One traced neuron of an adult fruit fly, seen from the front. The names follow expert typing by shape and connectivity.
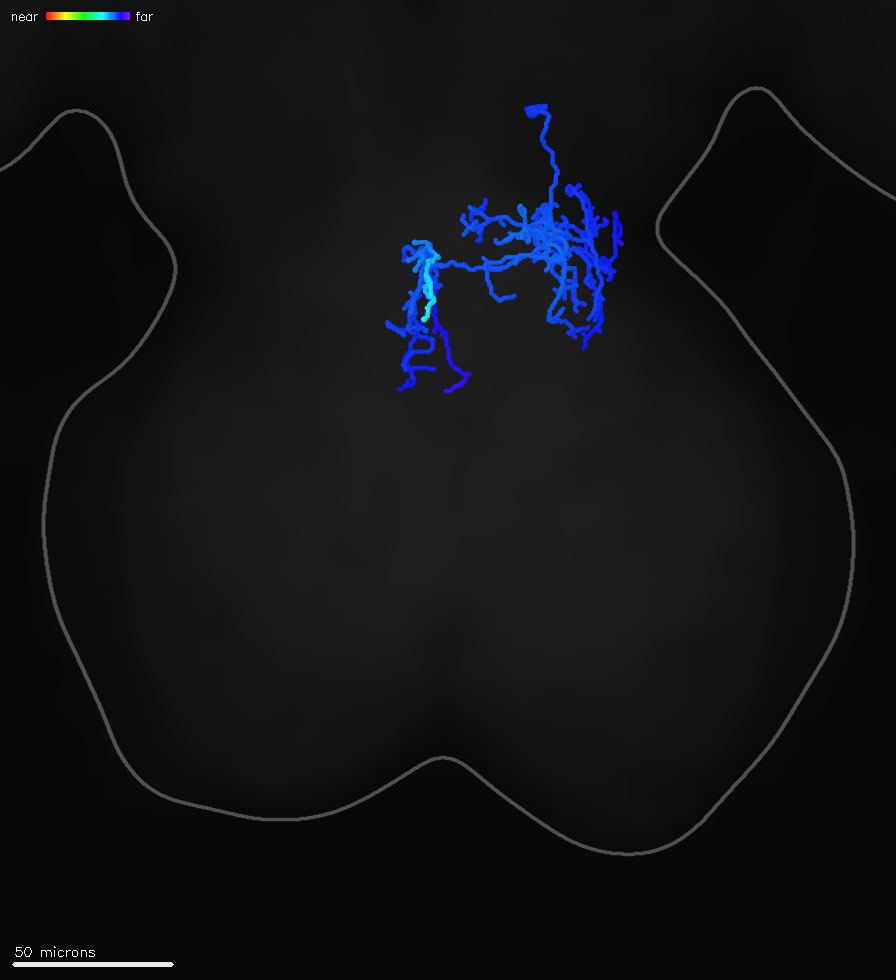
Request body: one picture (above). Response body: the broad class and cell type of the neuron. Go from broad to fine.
nerve-cord intrinsic neuron; INXXX406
